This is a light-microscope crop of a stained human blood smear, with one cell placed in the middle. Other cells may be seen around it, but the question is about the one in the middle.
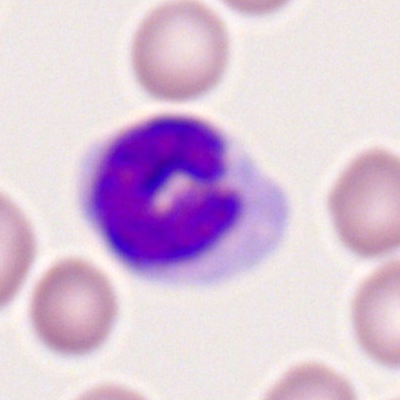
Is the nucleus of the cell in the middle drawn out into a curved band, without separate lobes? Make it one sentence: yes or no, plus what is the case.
Yes, within this cell the nucleus runs as one curved band without separate lobes.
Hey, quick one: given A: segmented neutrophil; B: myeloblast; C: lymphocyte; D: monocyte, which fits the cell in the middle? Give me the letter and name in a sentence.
The centered cell is a monocyte, which is why option D is right.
